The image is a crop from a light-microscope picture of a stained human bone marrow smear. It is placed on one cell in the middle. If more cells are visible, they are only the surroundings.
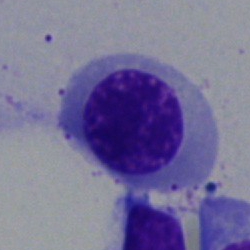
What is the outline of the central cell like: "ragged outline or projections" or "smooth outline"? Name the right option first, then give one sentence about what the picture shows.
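Smooth outline. The cell has a smooth, roughly oval outline.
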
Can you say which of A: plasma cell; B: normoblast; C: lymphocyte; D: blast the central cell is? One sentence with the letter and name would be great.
The cell positioned centrally is a normoblast, as given in option B, which is correct.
